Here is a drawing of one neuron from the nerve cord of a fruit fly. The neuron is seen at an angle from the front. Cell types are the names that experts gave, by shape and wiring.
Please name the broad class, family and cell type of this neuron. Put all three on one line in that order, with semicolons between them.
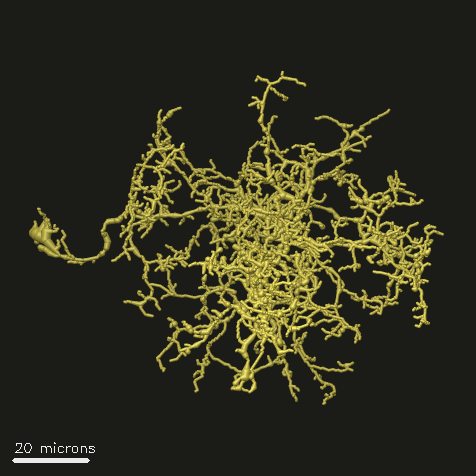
nerve-cord intrinsic neuron; hemilineage 21A; IN21A037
